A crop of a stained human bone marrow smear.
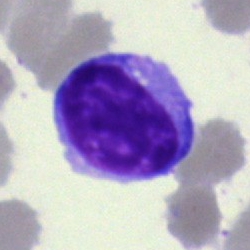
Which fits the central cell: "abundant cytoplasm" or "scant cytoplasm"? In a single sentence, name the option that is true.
Its nucleus occupies most of the cell.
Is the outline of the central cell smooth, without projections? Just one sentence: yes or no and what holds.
No, a smooth outline is not present; the cell's edge is rough.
